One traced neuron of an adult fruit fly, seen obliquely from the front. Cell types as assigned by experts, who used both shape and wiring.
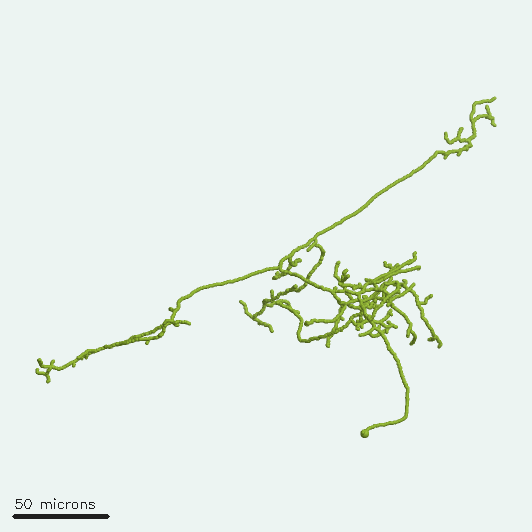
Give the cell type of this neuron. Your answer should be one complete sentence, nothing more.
The cell type of the neuron here is IN07B065.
